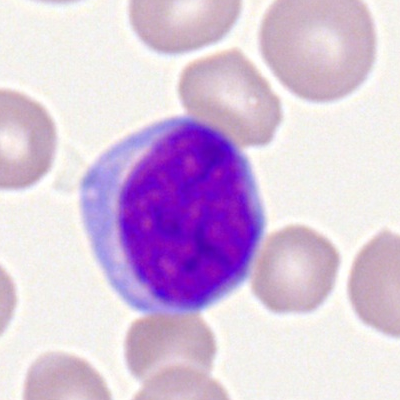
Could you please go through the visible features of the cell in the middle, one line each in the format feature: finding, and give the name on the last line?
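Proportion: nucleus fills most of the cell, leaving a narrow rim of cytoplasm
Distribution: cytoplasm widest on the left side of the nucleus
Chromatin: dark purple, coarsely clumped, with paler patches between
Staining: cytoplasm pale blue
Answer: lymphocyte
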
